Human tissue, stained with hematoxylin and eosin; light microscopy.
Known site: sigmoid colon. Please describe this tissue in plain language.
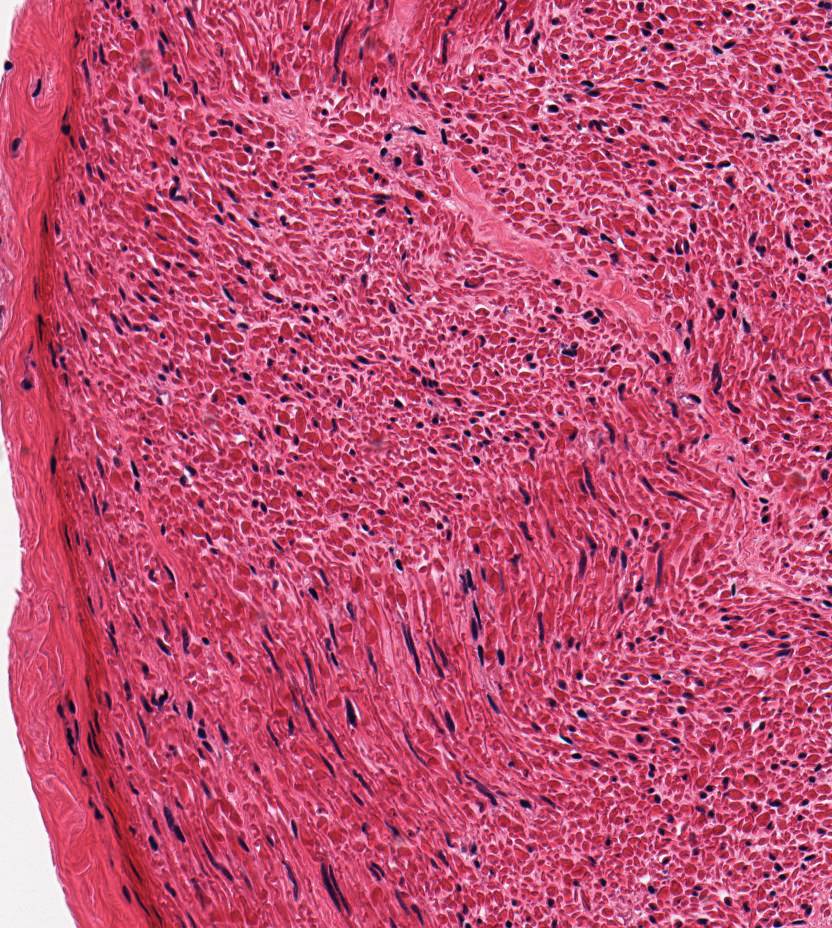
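Upper and right, cross-cut smooth muscle shows small round to polygonal pink profiles, mostly without nuclei. Lower left, lengthwise fibres curve parallel to the left edge, with elongated cigar-shaped nuclei along them. Dense wavy pink collagen with few flattened nuclei forms its outer left border.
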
